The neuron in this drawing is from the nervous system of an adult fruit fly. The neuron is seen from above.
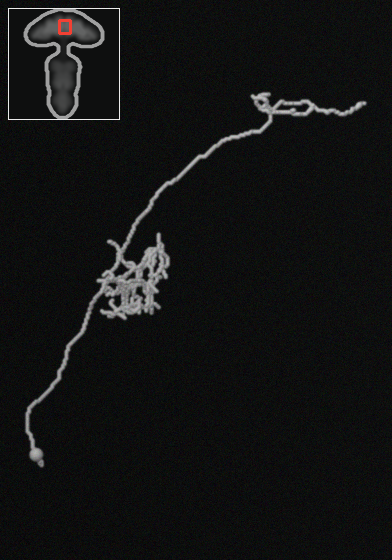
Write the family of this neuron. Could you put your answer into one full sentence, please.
As a matter of family, this neuron is class CX.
